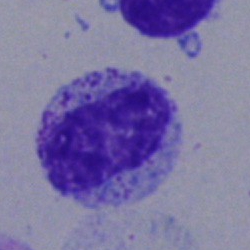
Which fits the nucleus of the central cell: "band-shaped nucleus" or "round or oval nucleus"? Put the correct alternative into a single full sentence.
A nucleus forming one compact round or oval mass is found in this cell.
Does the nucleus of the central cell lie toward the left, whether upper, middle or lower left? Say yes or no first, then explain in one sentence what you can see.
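Yes. The cytoplasm is pale bluish-grey and is widest at the lower right of the cell.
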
